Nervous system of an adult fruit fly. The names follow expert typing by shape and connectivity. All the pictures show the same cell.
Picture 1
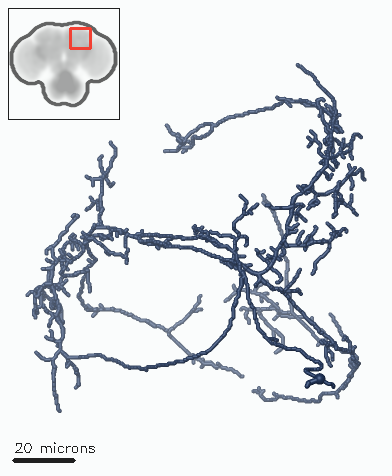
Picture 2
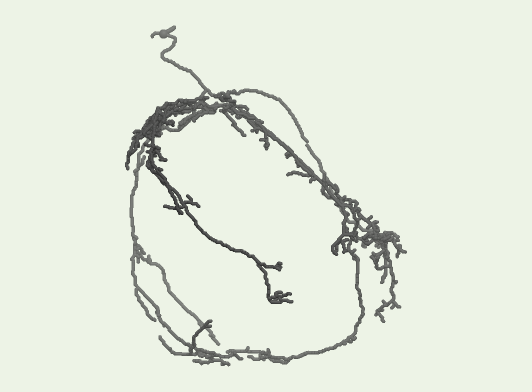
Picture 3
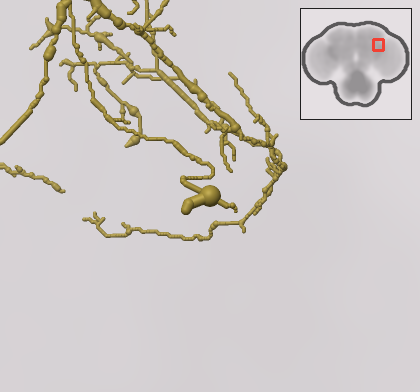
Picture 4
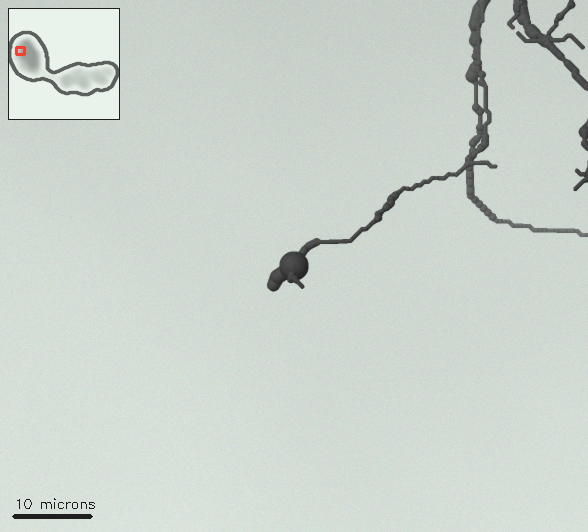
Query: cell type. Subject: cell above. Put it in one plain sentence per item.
The cell type is CL086_d.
